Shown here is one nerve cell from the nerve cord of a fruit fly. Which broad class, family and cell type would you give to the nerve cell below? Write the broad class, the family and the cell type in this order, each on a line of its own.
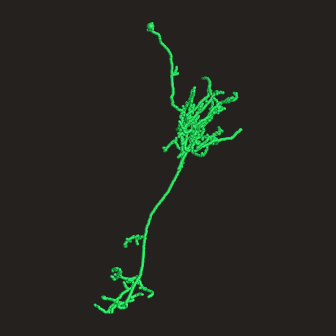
nerve-cord intrinsic neuron
hemilineage 05B
IN05B038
